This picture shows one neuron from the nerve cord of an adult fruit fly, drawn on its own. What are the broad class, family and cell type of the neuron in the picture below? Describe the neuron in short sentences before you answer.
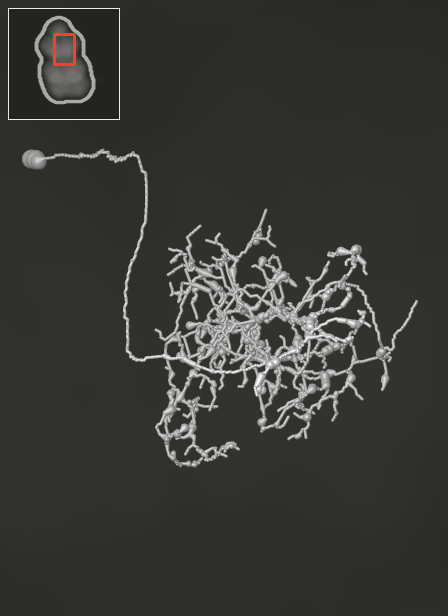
Dozens of branch ends can be seen. As drawn here it is about as wide as it is tall. This is a nerve-cord intrinsic neuron. The family is hemilineage 12B. Its cell type is IN12B065.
